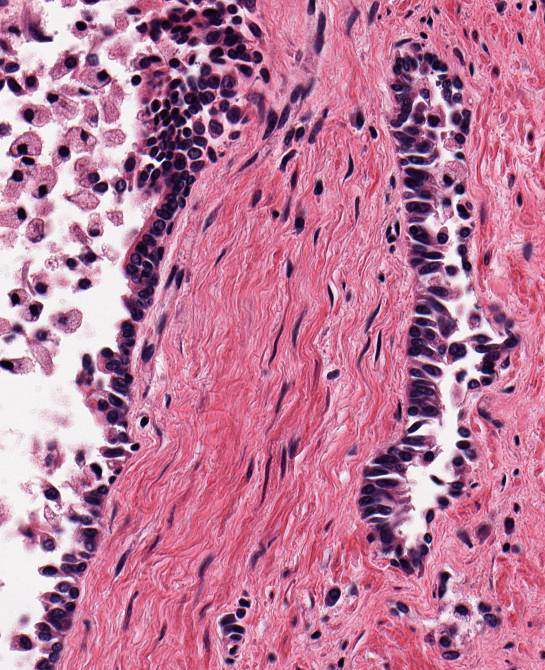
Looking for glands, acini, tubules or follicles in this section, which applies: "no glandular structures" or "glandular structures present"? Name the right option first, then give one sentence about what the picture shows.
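Glandular structures present. On the right, a narrow slit-like gland lumen is lined by tall columnar cells with elongated dark nuclei.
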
